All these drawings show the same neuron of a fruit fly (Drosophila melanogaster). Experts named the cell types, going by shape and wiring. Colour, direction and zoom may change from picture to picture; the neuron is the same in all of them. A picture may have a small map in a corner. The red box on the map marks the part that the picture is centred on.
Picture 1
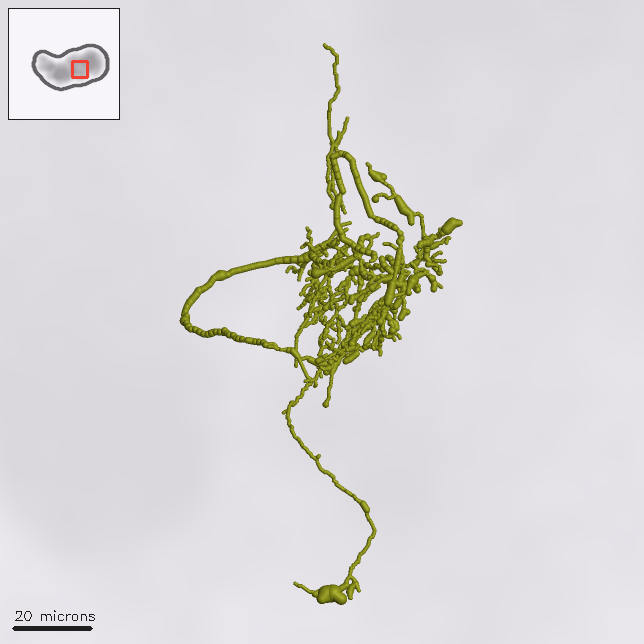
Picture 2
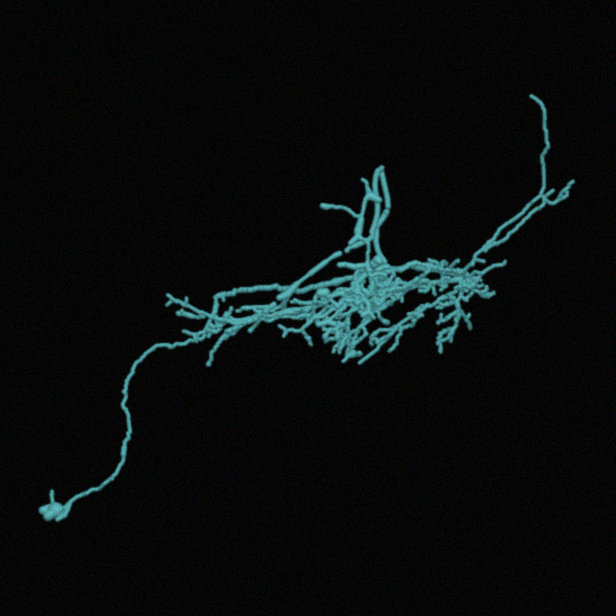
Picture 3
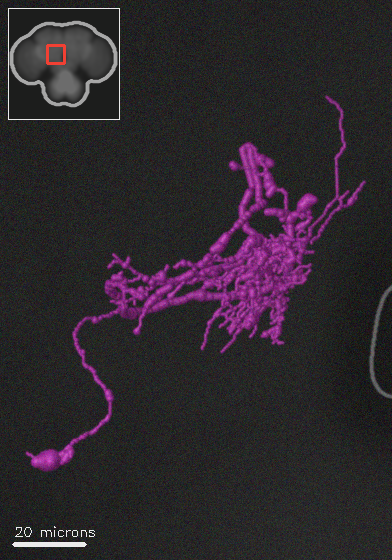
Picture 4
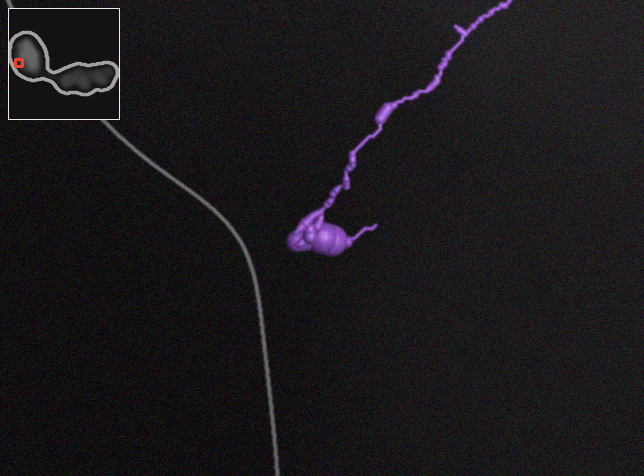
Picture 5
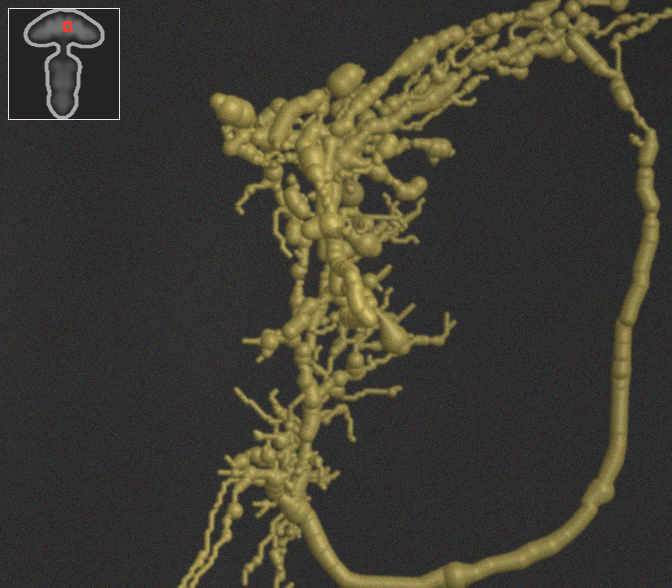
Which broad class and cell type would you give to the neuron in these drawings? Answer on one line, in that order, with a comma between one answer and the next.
central-brain intrinsic neuron, VES016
